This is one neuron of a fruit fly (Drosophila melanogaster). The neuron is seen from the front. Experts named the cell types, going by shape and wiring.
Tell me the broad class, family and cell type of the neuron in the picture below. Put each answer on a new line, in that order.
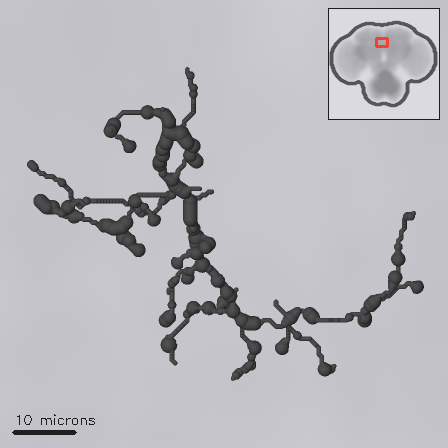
central-brain intrinsic neuron
hemilineage DM4_dorsal
IB021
